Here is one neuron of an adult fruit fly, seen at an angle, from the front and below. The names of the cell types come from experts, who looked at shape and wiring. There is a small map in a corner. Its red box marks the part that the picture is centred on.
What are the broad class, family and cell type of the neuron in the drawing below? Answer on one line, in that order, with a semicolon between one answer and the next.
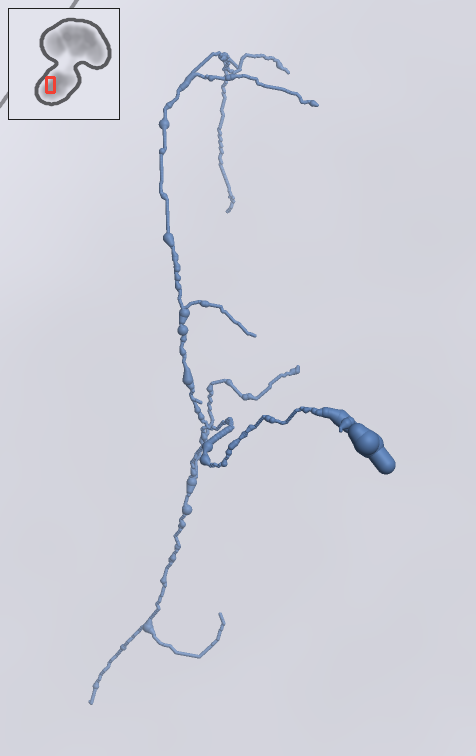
motor neuron of the nerve cord; hemilineage 15B; MNml78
